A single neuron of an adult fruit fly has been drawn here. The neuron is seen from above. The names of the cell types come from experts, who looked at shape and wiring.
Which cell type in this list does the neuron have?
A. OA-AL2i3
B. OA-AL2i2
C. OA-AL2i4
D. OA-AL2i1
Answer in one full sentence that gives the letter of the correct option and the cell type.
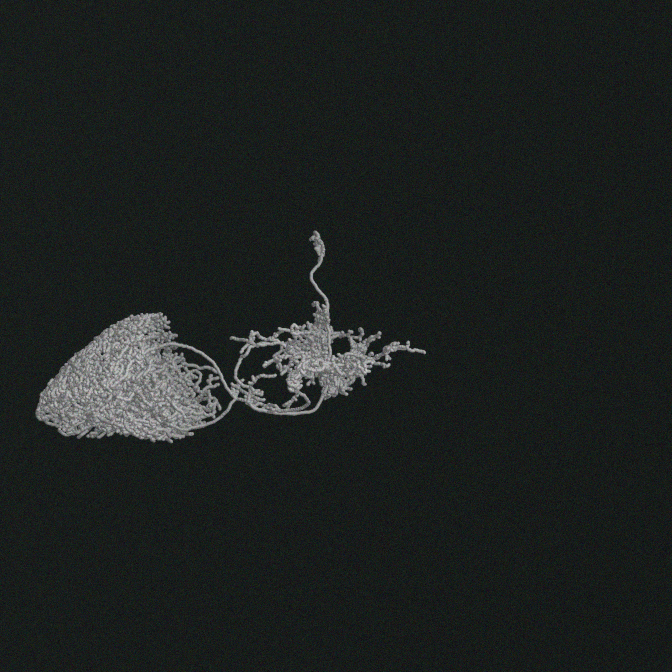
Cell type OA-AL2i1, option D, is the one the neuron has.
